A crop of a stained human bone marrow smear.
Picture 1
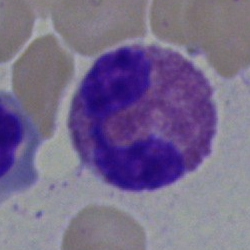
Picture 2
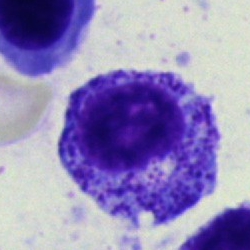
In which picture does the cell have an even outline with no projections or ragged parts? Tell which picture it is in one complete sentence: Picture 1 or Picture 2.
The smooth outline belongs to the cell in picture 1.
